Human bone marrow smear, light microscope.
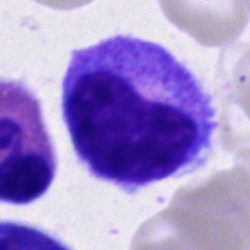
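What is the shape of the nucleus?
Indented, with a notch on its upper side.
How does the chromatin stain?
Dark and dense.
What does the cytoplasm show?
Fine purple stippling; the cytoplasm is paler where it sits in the nuclear notch.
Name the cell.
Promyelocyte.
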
